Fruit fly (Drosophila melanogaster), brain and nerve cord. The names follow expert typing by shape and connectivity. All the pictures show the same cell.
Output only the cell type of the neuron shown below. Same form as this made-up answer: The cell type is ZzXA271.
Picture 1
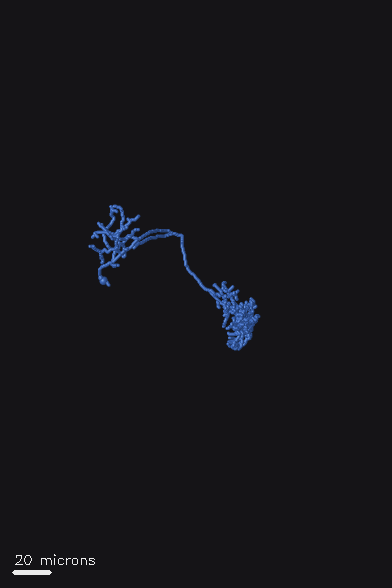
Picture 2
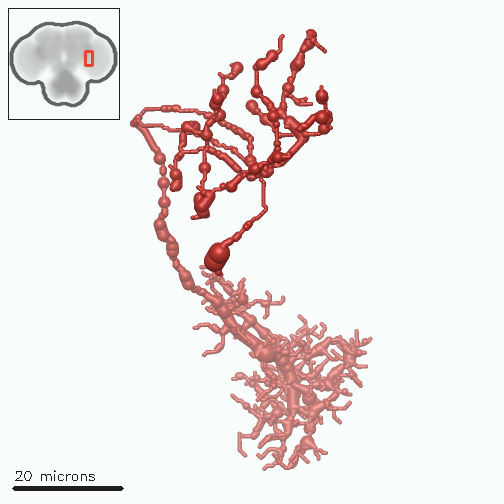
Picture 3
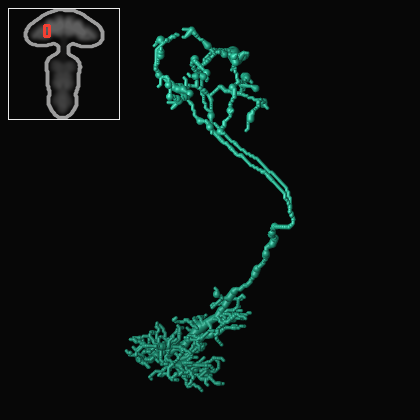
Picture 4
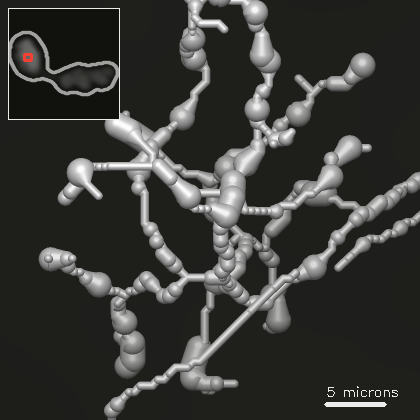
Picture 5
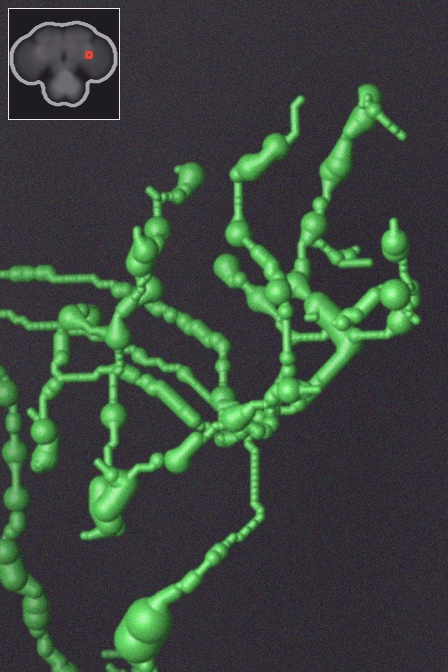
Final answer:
The cell type is LC17.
